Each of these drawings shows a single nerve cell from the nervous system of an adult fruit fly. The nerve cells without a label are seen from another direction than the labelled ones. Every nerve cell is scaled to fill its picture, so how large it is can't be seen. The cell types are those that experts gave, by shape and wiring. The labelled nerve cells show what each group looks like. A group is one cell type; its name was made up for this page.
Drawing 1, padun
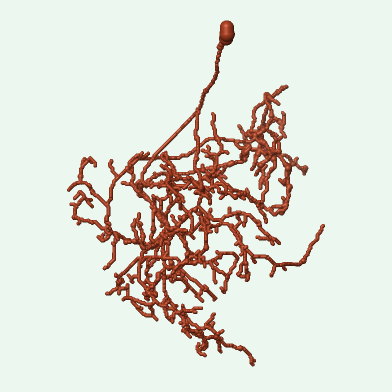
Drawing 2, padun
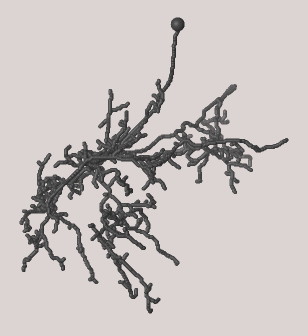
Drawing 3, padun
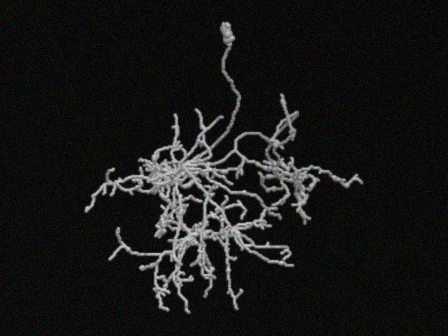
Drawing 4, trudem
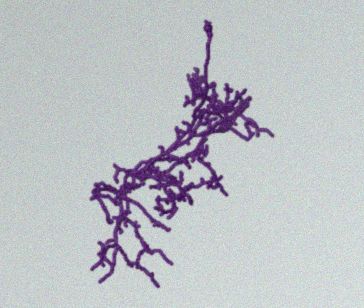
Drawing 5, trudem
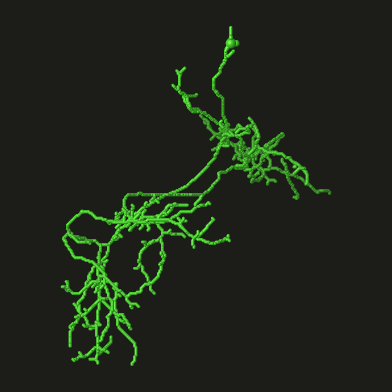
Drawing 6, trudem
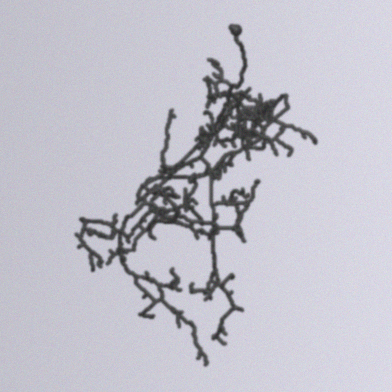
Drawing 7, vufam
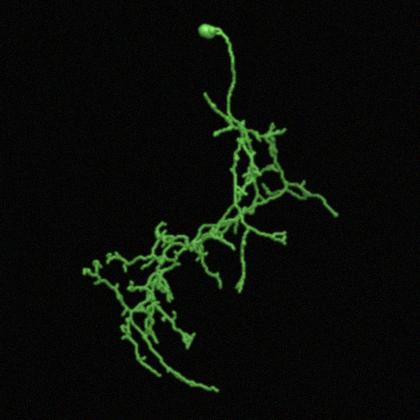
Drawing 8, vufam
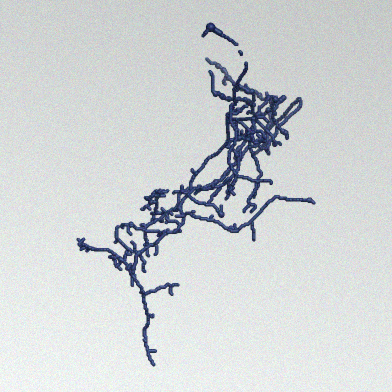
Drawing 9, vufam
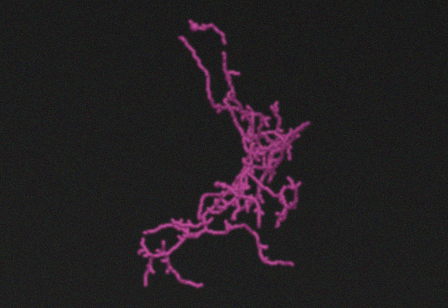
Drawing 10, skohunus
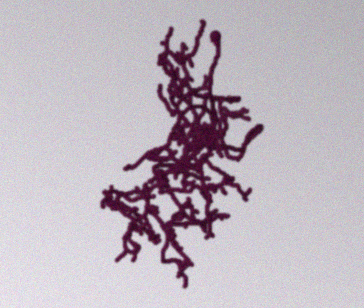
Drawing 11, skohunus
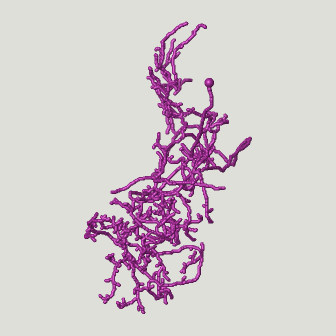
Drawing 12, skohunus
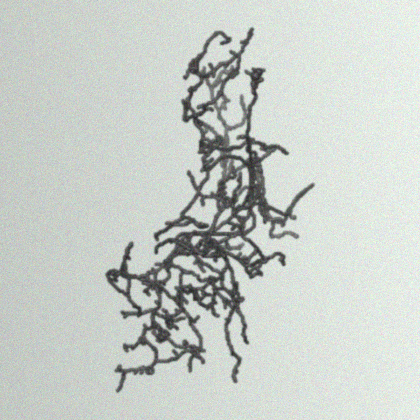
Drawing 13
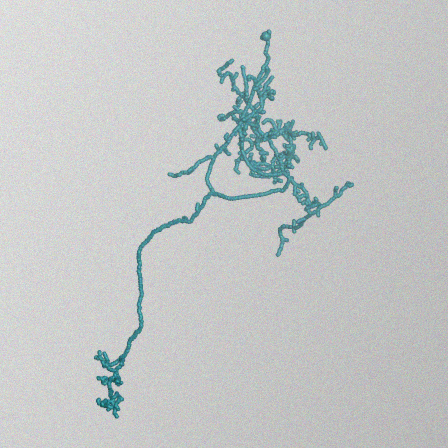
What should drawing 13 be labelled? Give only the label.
trudem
